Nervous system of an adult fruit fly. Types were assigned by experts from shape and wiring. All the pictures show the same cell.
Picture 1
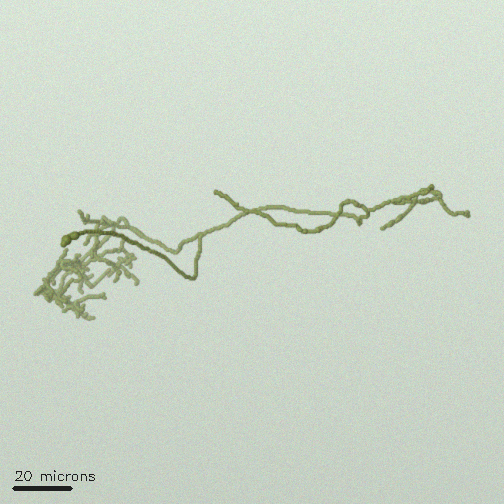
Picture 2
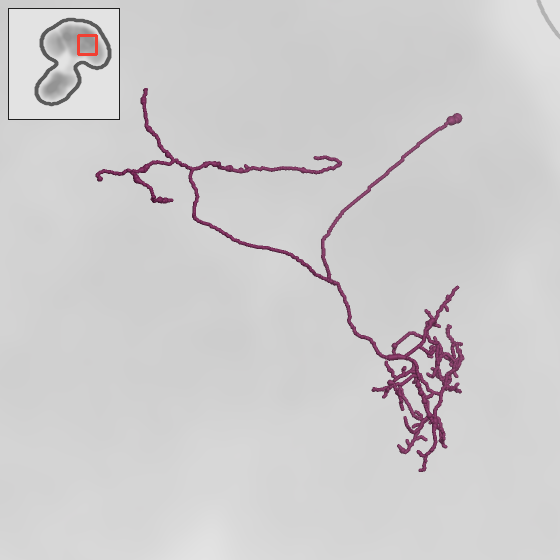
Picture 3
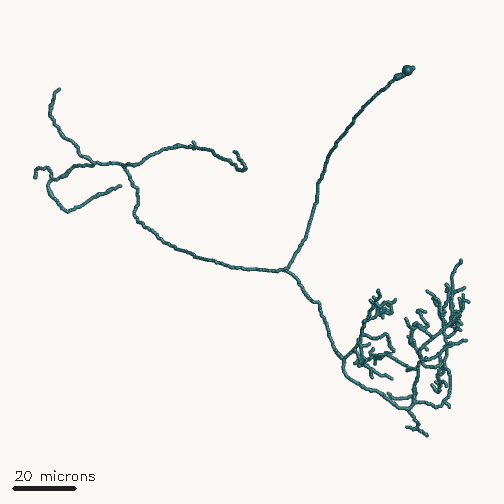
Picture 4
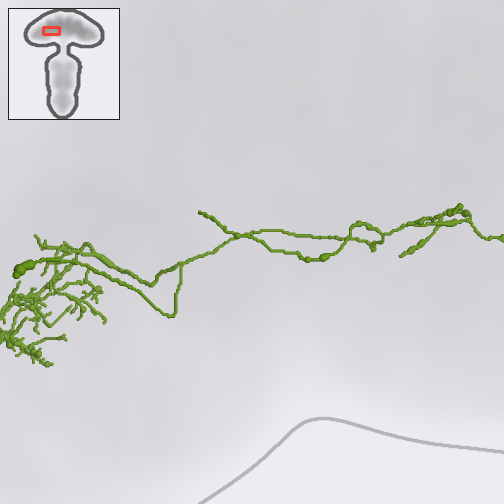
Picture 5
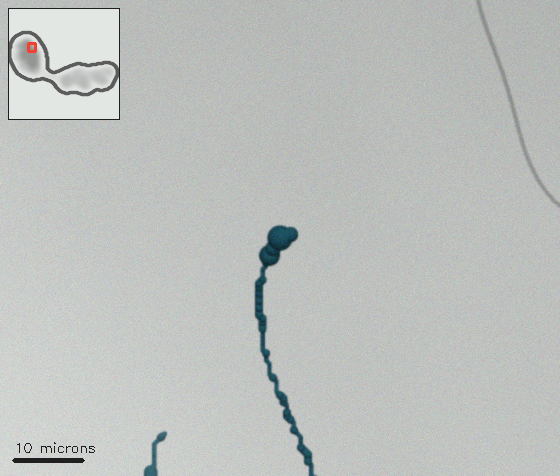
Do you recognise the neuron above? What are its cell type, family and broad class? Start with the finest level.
LC29; hemilineage VPNd1; visual projection neuron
